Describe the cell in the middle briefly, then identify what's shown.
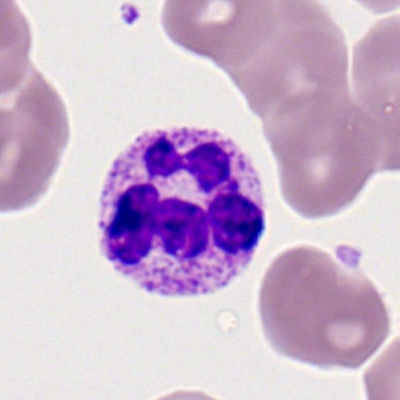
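The cell has a round, smooth outline. Its nucleus is divided into more than three separate lobes, arranged in a ring around a pale central area of cytoplasm. No vacuoles are seen in the cytoplasm. The cell is a segmented neutrophil.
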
